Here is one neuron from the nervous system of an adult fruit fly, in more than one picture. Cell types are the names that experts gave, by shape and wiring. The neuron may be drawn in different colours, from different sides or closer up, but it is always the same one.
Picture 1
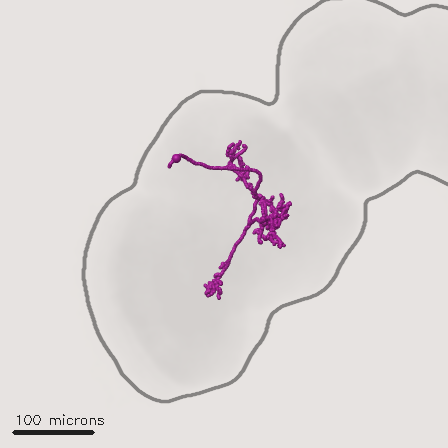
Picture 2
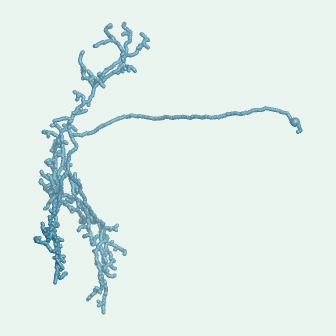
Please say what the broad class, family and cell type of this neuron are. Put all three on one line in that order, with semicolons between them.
central-brain intrinsic neuron; hemilineage PSa1; PS092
